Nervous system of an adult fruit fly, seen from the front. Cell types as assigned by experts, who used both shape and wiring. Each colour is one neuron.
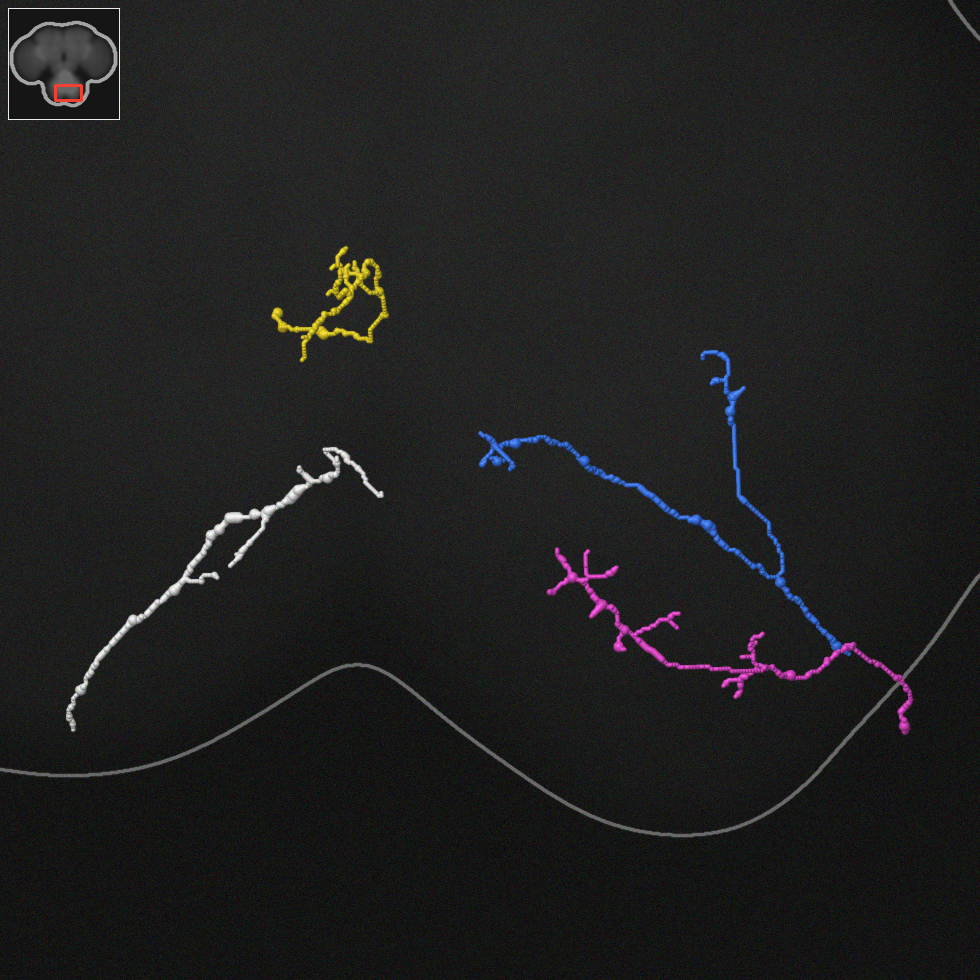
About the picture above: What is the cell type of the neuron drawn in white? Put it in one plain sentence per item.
The cell type is SNta43.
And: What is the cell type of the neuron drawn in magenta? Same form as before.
The cell type is SNta42.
